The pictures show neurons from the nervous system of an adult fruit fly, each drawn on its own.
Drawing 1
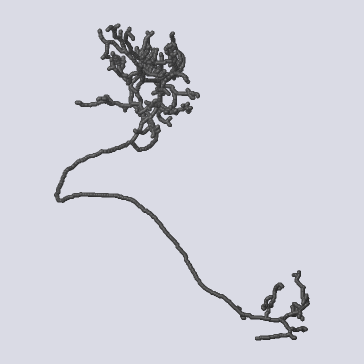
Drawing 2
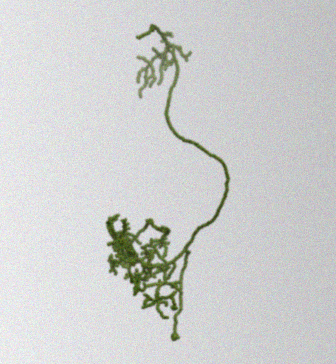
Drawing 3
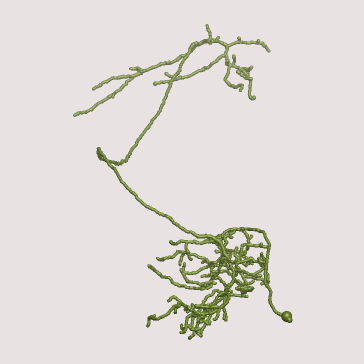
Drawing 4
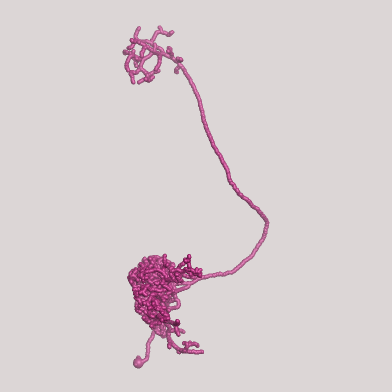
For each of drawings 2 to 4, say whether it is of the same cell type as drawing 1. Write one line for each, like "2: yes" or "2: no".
2: yes
3: yes
4: yes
